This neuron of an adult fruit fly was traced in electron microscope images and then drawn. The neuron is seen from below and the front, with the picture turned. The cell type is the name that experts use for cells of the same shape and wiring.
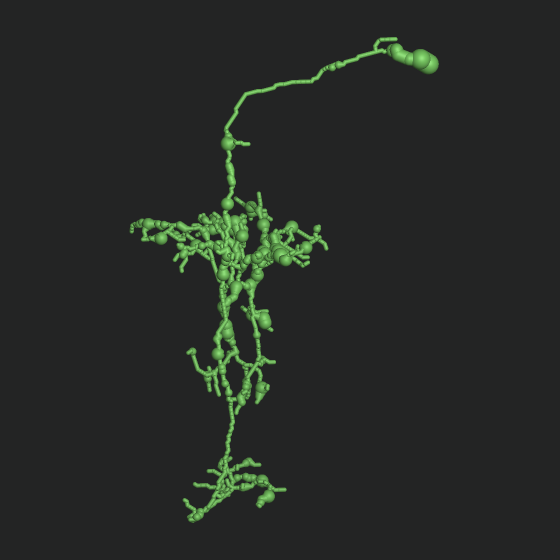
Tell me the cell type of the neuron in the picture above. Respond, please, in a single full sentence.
This neuron falls under the cell type Mi10.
